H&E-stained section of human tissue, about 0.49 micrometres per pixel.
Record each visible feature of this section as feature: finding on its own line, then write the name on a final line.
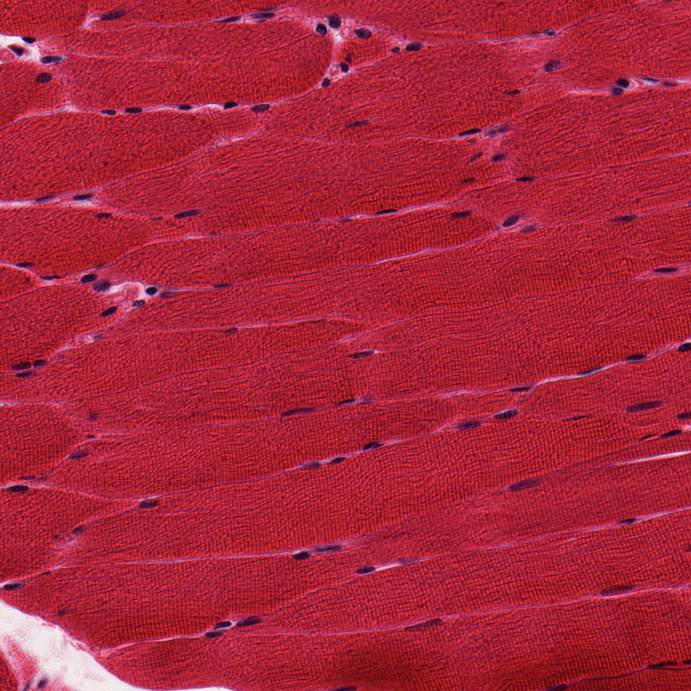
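Nuclear position: at fibre edges, not centres
Nuclear shape: dark purple, flattened, elongated along the fibres
Cytoplasm: uniformly deep red with eosin
Between fibres: only thin pale connective tissue strands
Name: skeletal muscle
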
